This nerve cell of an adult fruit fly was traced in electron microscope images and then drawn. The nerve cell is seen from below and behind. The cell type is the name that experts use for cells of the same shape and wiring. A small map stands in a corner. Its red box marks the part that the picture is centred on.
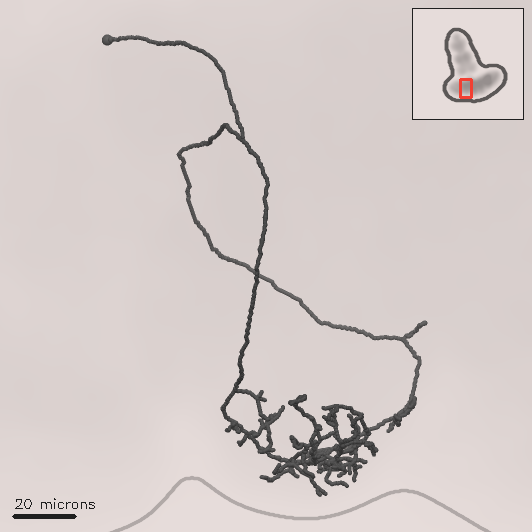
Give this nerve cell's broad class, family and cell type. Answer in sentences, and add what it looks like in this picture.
This is a central-brain intrinsic neuron. Its family is hemilineage VPNp&v1_posterior. The cell type is CB1447. The cell body is at the upper left of the picture. By the scale bar it is about 150 microns tall in this view. Dozens of branch ends can be seen.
